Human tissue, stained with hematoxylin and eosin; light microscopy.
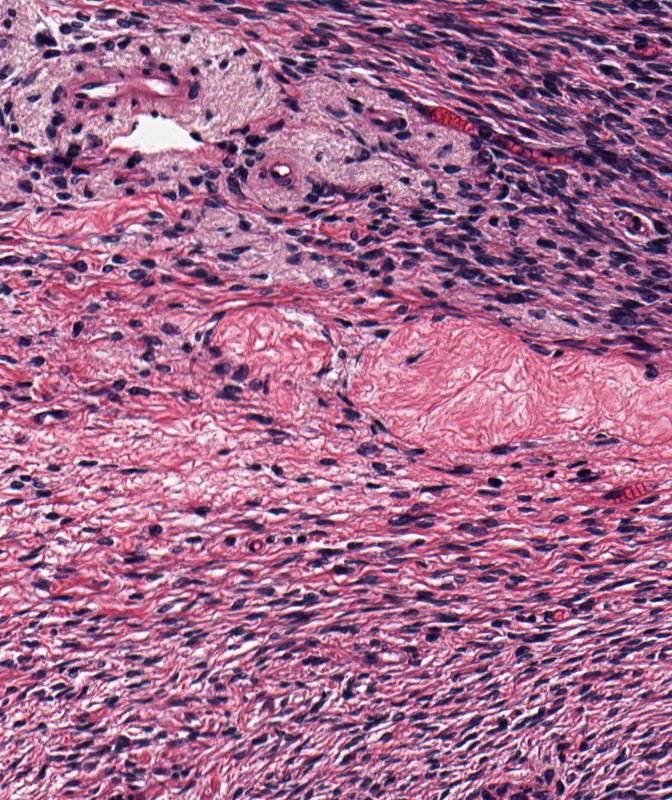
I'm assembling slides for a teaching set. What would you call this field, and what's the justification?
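That's ovarian cortex. Spindle cells stream in fascicles running roughly horizontally, and the lower half is crowded with closely packed spindle nuclei.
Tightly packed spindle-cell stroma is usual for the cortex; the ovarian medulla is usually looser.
A band of pink wavy collagen bundles crosses the middle toward the right, and there's no epithelium or gland anywhere.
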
